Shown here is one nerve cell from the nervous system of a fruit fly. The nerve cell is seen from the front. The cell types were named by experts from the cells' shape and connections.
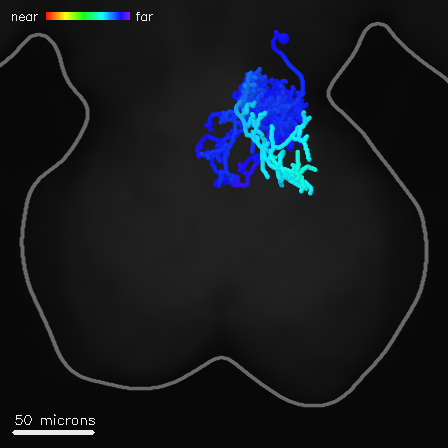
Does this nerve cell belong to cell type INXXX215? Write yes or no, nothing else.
yes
